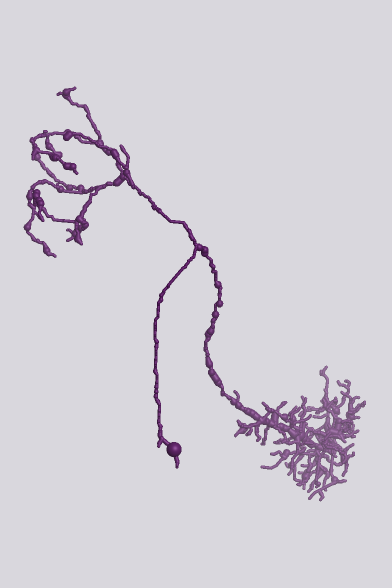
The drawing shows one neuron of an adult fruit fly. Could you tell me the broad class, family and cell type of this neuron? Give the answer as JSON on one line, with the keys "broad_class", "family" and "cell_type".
{"broad_class": "visual projection neuron", "family": "hemilineage VPNv1", "cell_type": "LC17"}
